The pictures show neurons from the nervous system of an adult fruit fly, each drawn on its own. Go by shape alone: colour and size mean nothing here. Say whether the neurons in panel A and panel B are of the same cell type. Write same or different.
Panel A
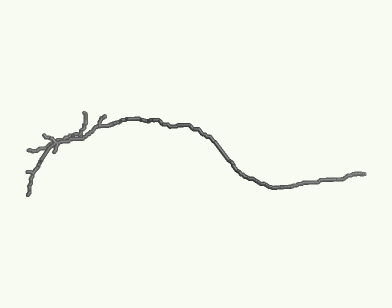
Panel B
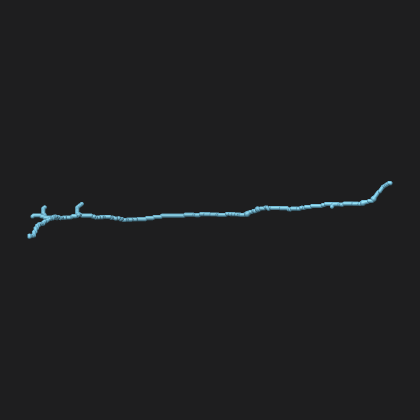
same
